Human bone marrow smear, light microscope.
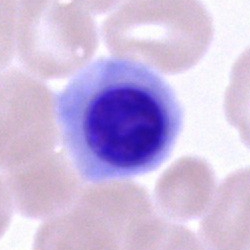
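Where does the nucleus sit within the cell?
Off-centre, toward the right side.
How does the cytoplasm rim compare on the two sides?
It is wide on the left and narrow on the right.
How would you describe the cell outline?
Angular rather than smoothly round.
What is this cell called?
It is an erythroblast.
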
